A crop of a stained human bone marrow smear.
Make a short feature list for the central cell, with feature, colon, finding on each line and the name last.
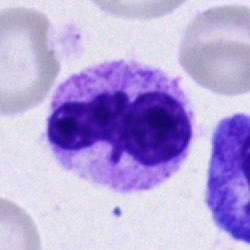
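Outline: round, smooth
Nucleus: short dark nub projecting downward from its middle
Chromatin: dark purple, coarsely clumped
Cytoplasm: filled with fine purplish granules
Name: segmented neutrophil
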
